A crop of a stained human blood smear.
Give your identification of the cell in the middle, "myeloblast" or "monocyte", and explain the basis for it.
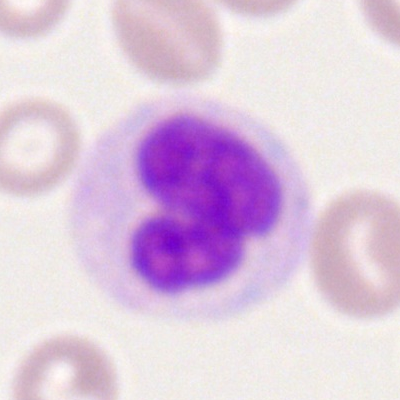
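The cell is a monocyte. Its outline is round and smooth. The cytoplasm is plentiful and pale lilac-pink, without coarse orange or dark granules and without visible vacuoles.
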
